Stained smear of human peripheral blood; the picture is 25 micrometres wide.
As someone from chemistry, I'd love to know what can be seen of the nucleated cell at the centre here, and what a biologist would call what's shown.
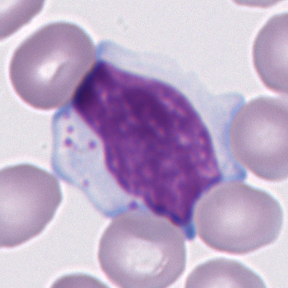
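Outline irregular and angular, not round. Nucleus about 16 by 9 micrometres. Cytoplasm pale sky-blue, its widest band on the left side of the nucleus. A few small reddish-purple granules in the cytoplasm left of the nucleus. Large granular lymphocyte.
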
